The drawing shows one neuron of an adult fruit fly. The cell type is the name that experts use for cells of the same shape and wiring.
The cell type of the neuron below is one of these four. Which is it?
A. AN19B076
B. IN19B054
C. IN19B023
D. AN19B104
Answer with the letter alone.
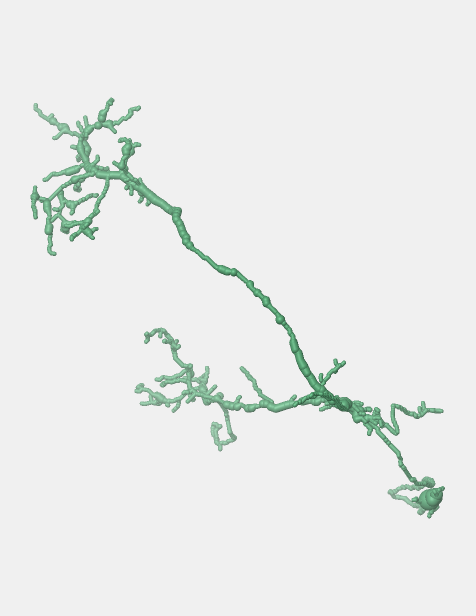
B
